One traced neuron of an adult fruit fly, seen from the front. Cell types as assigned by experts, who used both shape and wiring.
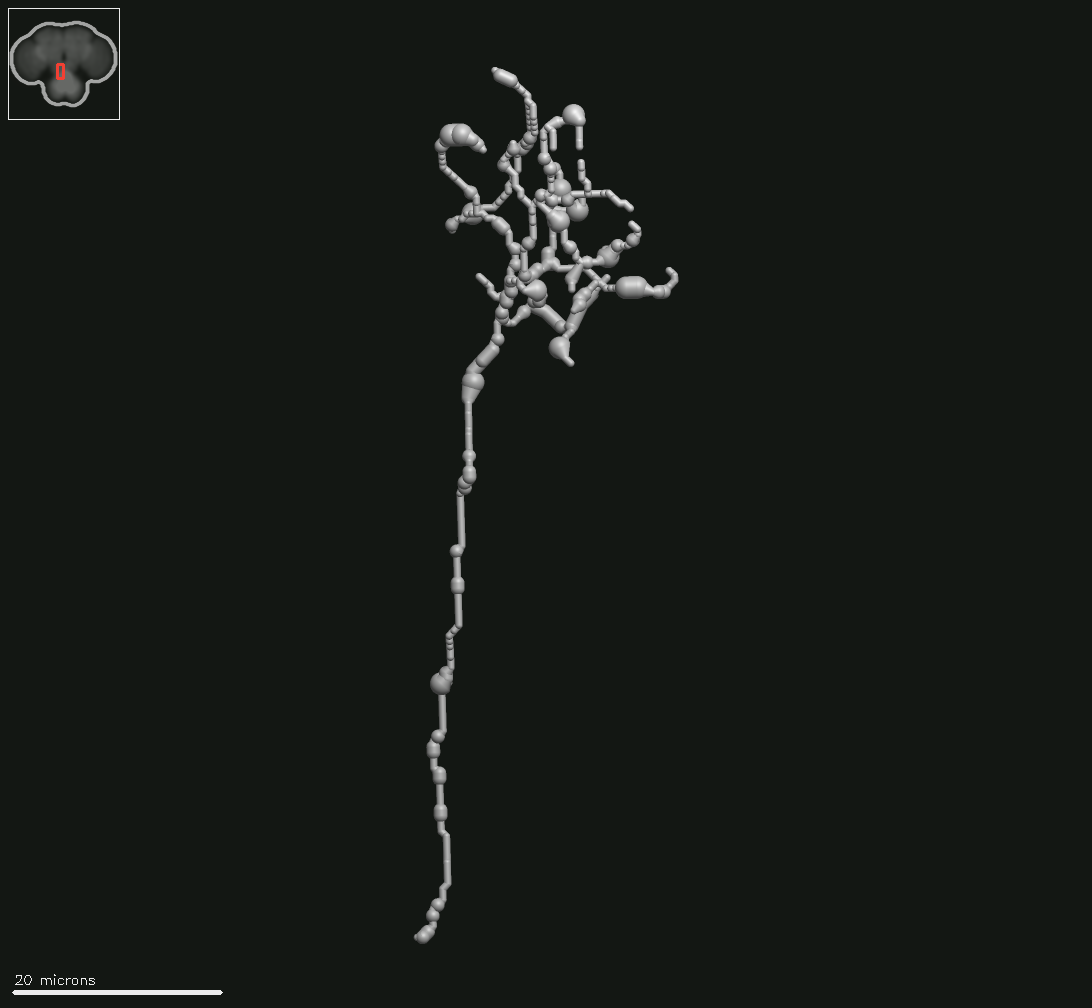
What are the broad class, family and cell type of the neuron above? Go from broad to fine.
sensory neuron entering the brain; class gustatory; LB3b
